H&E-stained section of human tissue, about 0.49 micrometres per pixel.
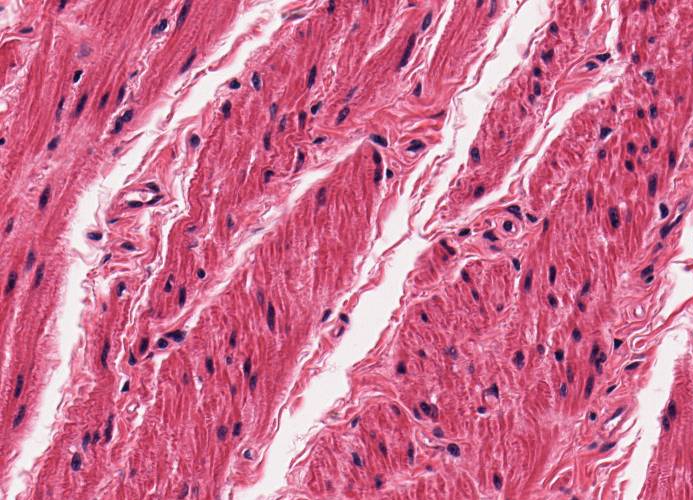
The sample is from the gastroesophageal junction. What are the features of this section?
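Look how the eosinophilic fibres form long bundles running diagonally, lower left to upper right. The dark blue nuclei, oval to elongated, lie along the fibres. There are fine lengthwise streaks but no clear cross-striations. Only thin, wispy pale connective tissue lines the bundle margins beside the clefts.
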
